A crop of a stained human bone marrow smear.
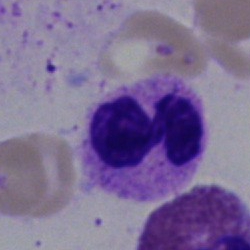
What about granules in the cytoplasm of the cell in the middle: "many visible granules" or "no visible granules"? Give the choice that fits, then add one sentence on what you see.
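Many visible granules. The cytoplasm holds many fine purple granules.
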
